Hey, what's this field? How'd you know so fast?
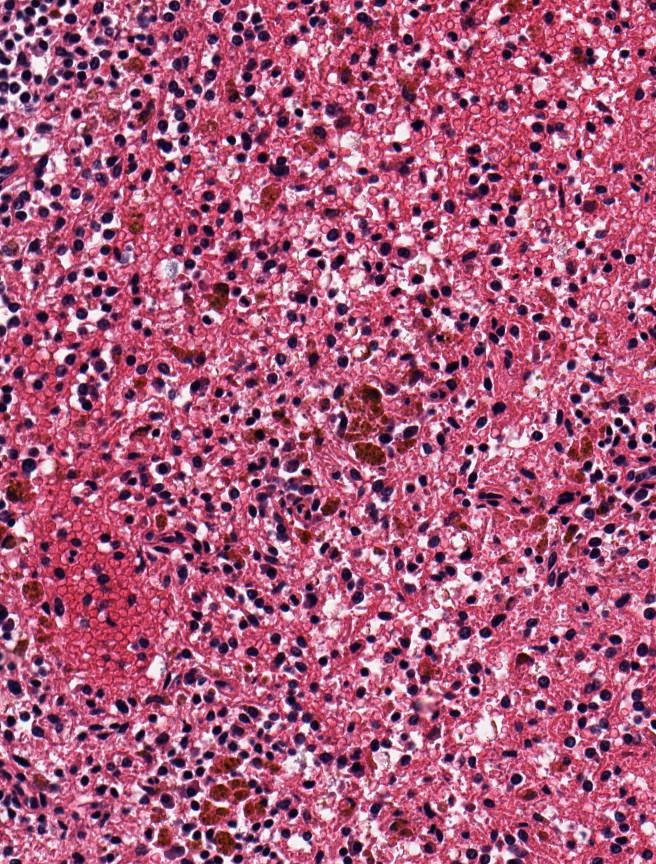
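Red pulp of the spleen. Small round dark nuclei, scant cytoplasm, scattered evenly among red cells. Tightly packed red cells, few nuclei, at left edge below middle.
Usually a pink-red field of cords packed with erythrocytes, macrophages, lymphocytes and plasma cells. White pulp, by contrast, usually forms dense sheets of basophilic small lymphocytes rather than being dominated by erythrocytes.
Coarse golden-brown granular pigment in scattered cells; largest cluster near centre.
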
